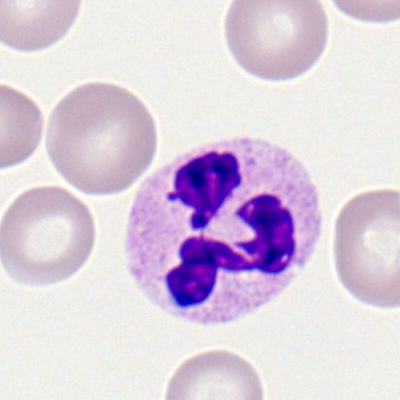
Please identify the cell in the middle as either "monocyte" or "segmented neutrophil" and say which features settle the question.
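Segmented neutrophil, not monocyte. Nucleus in three separate lobes, linked by thin chromatin strands.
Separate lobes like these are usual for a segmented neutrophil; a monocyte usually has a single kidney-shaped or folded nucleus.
Cytoplasm plentiful and pale pink.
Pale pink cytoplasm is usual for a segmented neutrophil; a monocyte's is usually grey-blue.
Fine, faint lilac granules lie evenly throughout.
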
